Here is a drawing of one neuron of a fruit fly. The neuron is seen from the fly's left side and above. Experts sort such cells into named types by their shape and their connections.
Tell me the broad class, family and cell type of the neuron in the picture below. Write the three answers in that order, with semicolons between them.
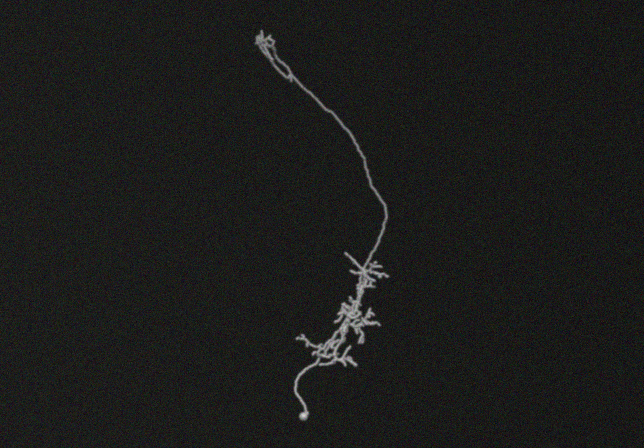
optic-lobe intrinsic neuron; Tm; Tm5c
